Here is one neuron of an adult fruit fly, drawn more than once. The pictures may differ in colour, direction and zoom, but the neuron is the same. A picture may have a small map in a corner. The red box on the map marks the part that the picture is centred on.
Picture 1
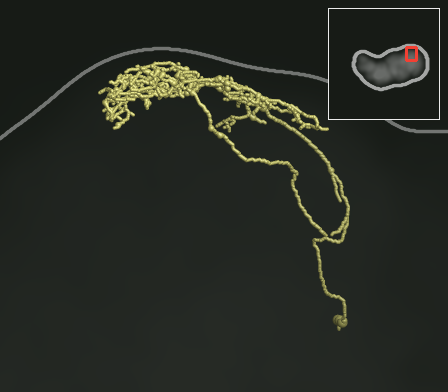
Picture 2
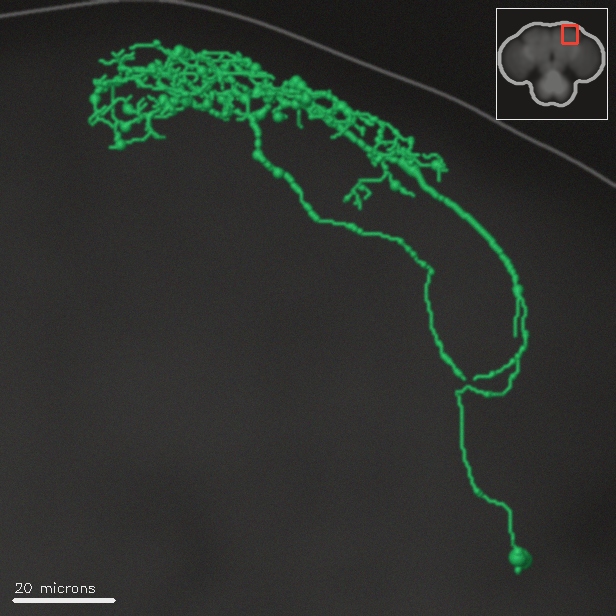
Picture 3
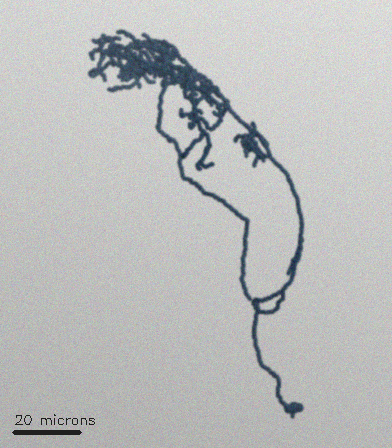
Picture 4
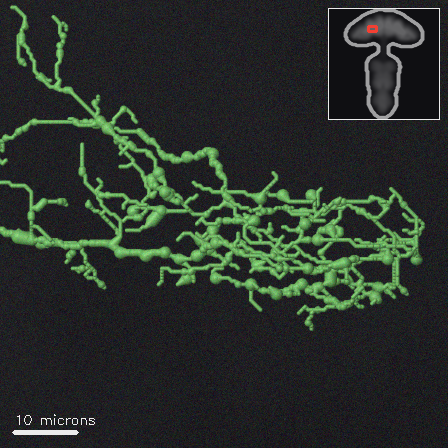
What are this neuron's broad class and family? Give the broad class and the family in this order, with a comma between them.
central-brain intrinsic neuron, hemilineage SLPav3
